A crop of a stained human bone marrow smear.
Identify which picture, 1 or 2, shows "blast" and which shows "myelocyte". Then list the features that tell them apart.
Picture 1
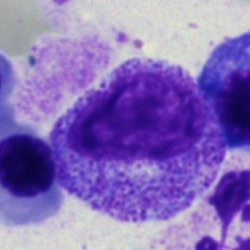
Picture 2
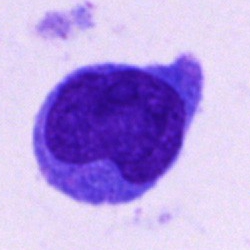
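Picture 2 is the blast; the myelocyte is in picture 1. Compare the cytoplasm first. The myelocyte's is densely packed with numerous purple granules, the cytoplasm between them is pale lilac rather than deep blue, and no clear vacuoles are seen. The blast's cytoplasm stains deep blue. Its nucleus fills most of the cell and has a notch indenting its lower edge.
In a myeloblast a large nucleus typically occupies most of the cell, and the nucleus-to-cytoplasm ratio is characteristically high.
Now the chromatin: in the myelocyte it is dark purple and mottled with paler patches, while in the blast it looks finely stippled rather than coarsely clumped.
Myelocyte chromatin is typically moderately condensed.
The outlines differ too: the myelocyte's is roughly oval with an intact, unbroken edge, and the blast's is rounded with a small bulge at the upper right.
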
